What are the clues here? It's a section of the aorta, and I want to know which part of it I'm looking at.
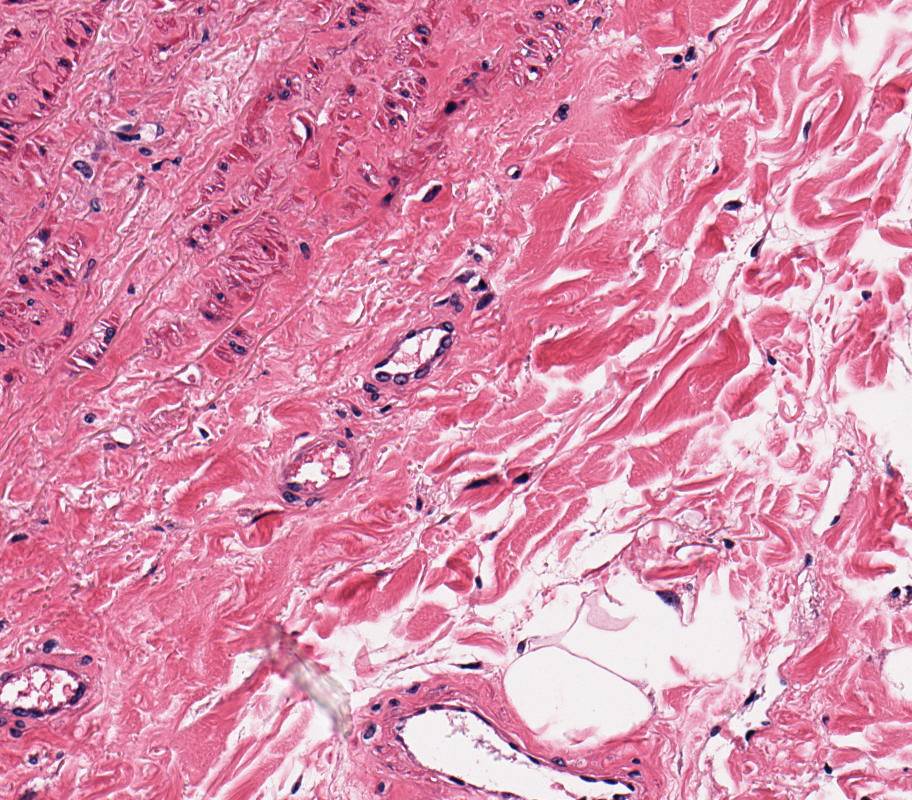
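The layer in view is the tunica adventitia. The collagen bundles interlace in varied directions, not in one parallel row, and the nuclei between them are small, dark and mostly elongated. Small thin-walled vessels lined by flattened endothelial nuclei lie in the left and centre.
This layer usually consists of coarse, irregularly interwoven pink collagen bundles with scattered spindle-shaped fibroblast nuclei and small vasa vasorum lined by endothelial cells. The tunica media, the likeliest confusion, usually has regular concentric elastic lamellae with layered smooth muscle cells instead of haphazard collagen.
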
